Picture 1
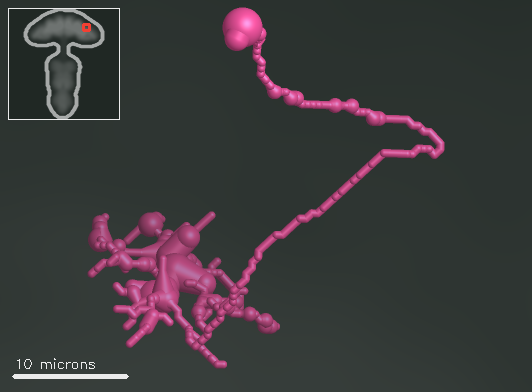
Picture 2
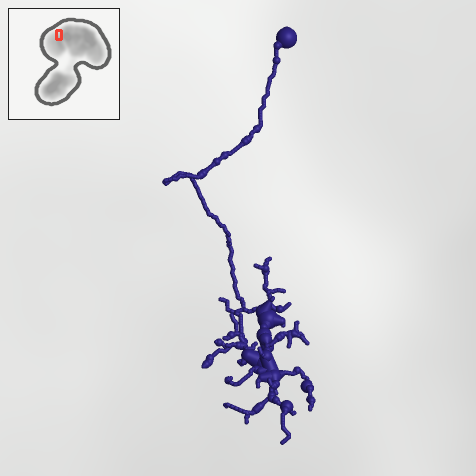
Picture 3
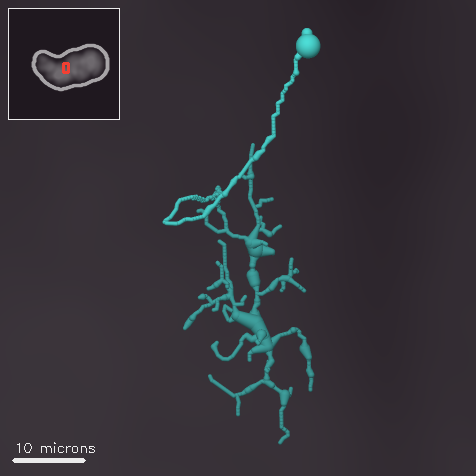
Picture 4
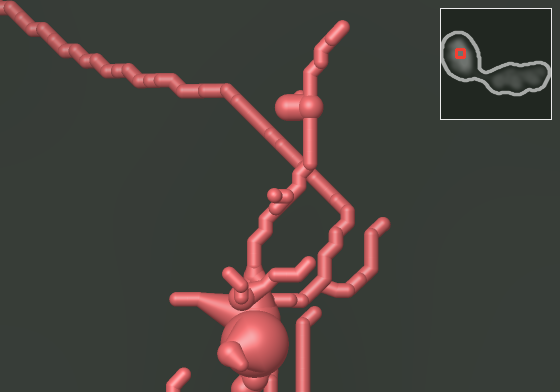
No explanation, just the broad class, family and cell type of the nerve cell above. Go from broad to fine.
optic-lobe intrinsic neuron; Dm; Dm8b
